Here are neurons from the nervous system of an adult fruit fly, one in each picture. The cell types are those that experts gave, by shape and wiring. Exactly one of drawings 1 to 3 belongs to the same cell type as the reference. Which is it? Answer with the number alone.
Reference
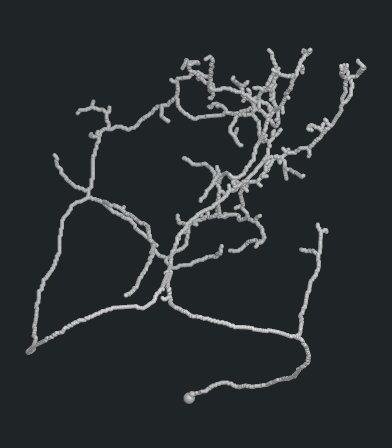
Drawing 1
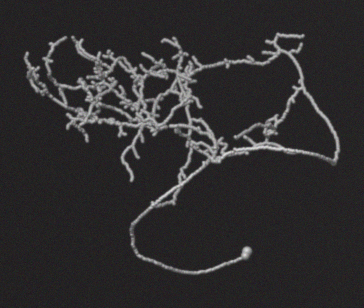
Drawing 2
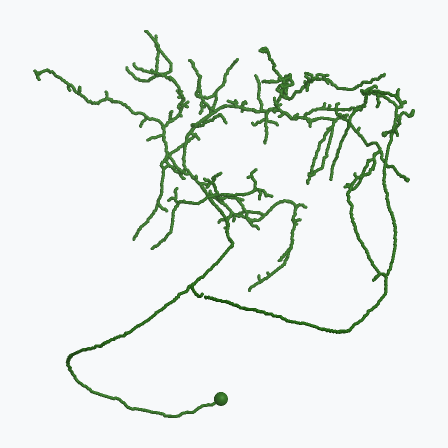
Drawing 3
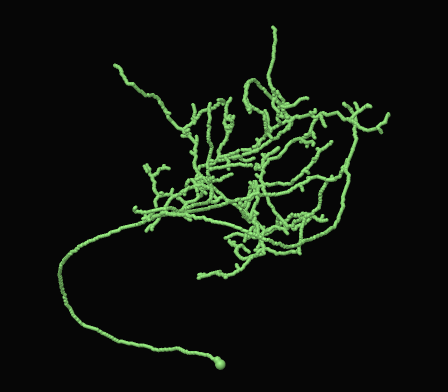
3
